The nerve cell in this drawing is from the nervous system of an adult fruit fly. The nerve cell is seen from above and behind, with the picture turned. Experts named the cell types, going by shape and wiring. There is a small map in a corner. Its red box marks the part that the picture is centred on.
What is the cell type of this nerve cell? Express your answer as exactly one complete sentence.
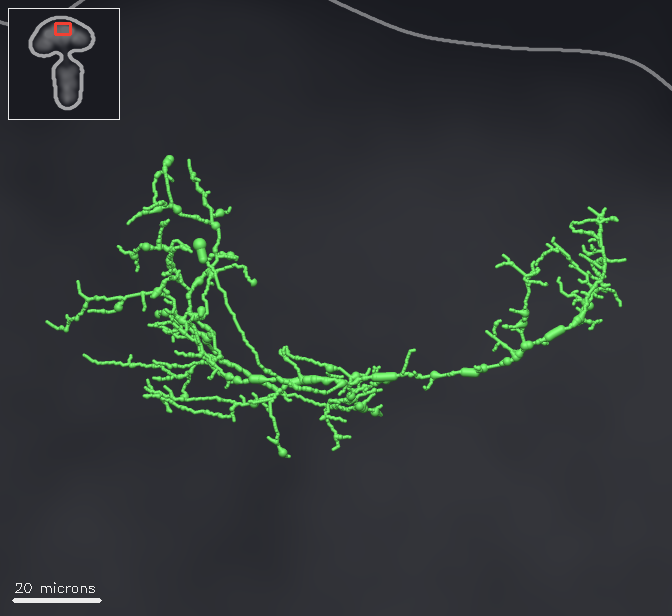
This nerve cell is assigned to the cell type SMP348.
